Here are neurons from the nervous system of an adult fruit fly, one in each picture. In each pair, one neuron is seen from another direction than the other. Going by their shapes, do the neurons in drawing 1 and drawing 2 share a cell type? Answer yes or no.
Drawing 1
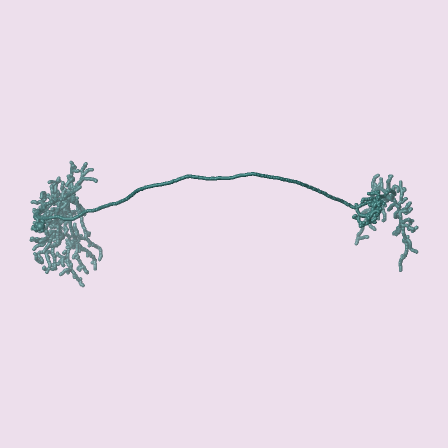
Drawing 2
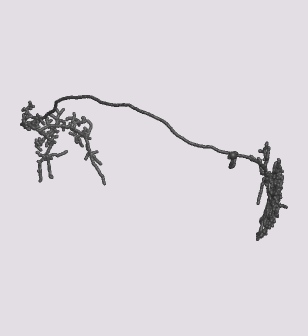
yes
